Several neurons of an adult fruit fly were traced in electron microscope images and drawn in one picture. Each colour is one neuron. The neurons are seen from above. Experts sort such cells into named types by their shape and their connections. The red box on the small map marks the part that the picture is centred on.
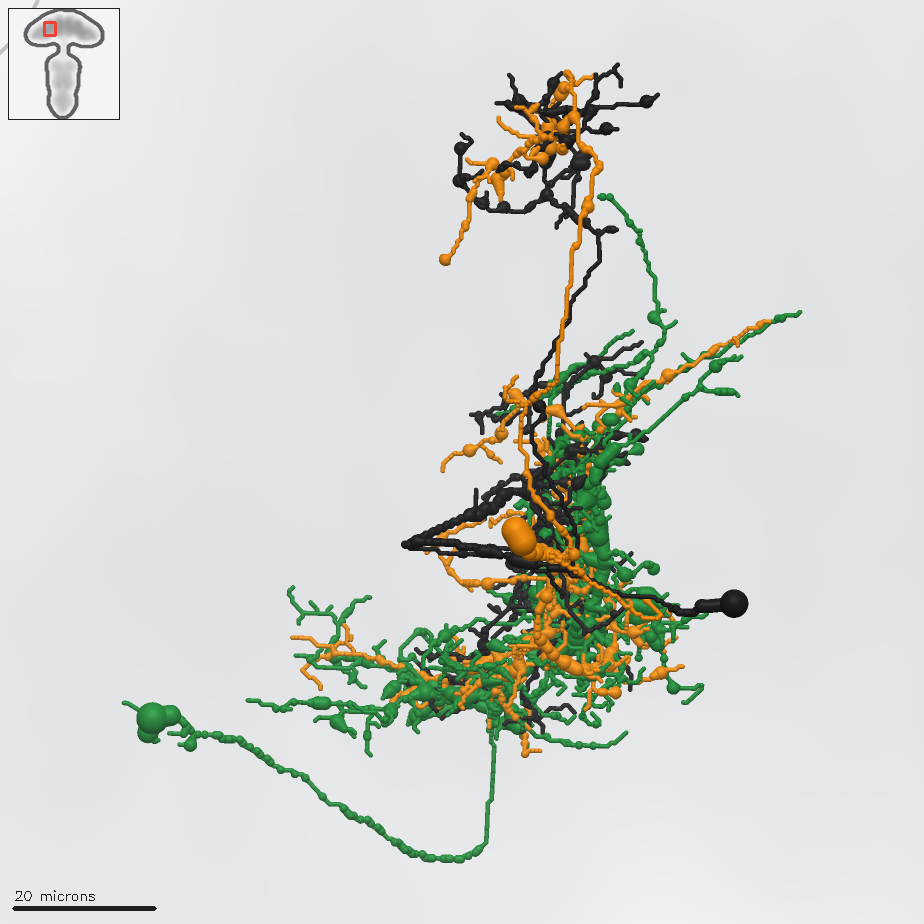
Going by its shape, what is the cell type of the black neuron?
SLP314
